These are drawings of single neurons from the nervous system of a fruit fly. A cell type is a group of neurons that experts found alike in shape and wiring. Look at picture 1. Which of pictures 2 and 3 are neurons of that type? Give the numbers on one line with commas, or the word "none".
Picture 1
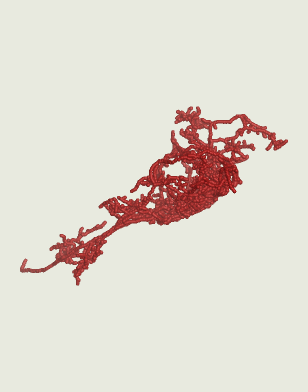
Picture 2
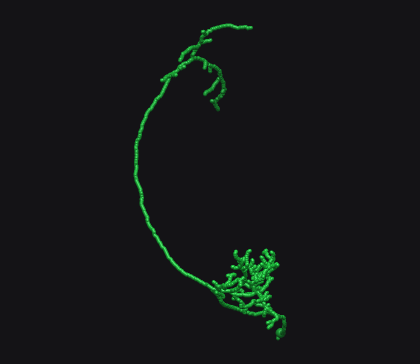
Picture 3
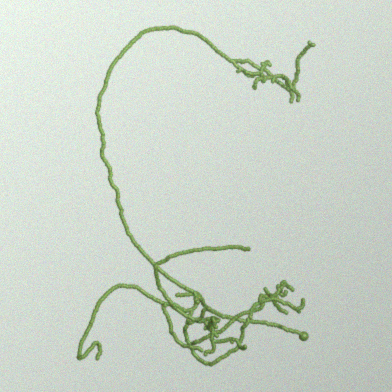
none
